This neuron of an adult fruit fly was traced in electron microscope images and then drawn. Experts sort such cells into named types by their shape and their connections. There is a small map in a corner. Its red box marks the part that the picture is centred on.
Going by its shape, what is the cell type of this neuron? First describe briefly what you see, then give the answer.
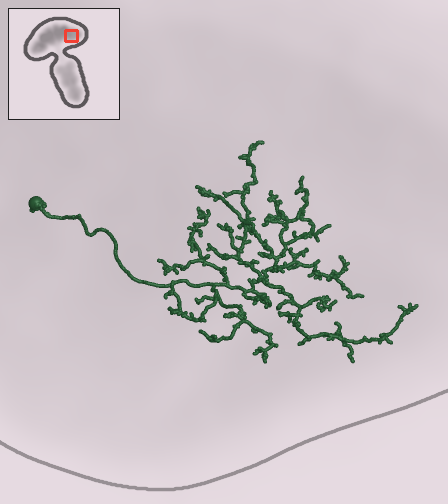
It is in the brain and does not reach the nerve cord. As drawn here it is wider than it is tall. It is an optic-lobe intrinsic neuron. Its cell type is Cm11b.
